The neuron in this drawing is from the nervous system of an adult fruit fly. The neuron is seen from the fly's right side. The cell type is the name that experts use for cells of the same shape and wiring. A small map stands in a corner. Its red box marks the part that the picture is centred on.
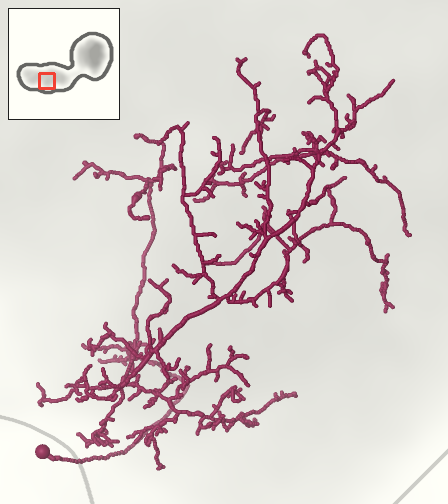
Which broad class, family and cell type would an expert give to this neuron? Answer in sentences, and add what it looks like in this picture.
Its broad class is nerve-cord intrinsic neuron. Its family is hemilineage 04B. Its cell type is IN04B037. Its cell body lies at the lower left of the picture. In this view it is about as wide as it is tall.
